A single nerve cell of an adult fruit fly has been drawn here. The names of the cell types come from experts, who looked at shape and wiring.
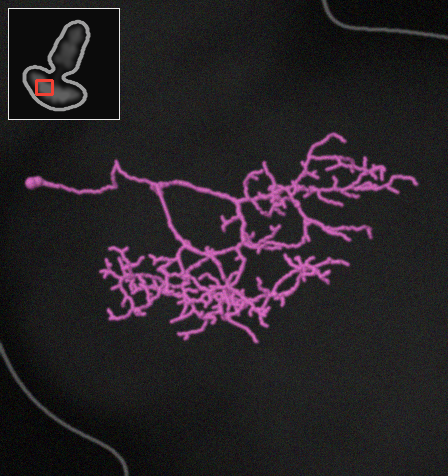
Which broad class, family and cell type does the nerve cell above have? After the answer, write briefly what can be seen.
Its broad class is central-brain intrinsic neuron. Its family is hemilineage LHa2. The cell type is SLP048. It lies in the brain. The cell body can be seen on the left of the picture. The picture shows dozens of branch ends.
